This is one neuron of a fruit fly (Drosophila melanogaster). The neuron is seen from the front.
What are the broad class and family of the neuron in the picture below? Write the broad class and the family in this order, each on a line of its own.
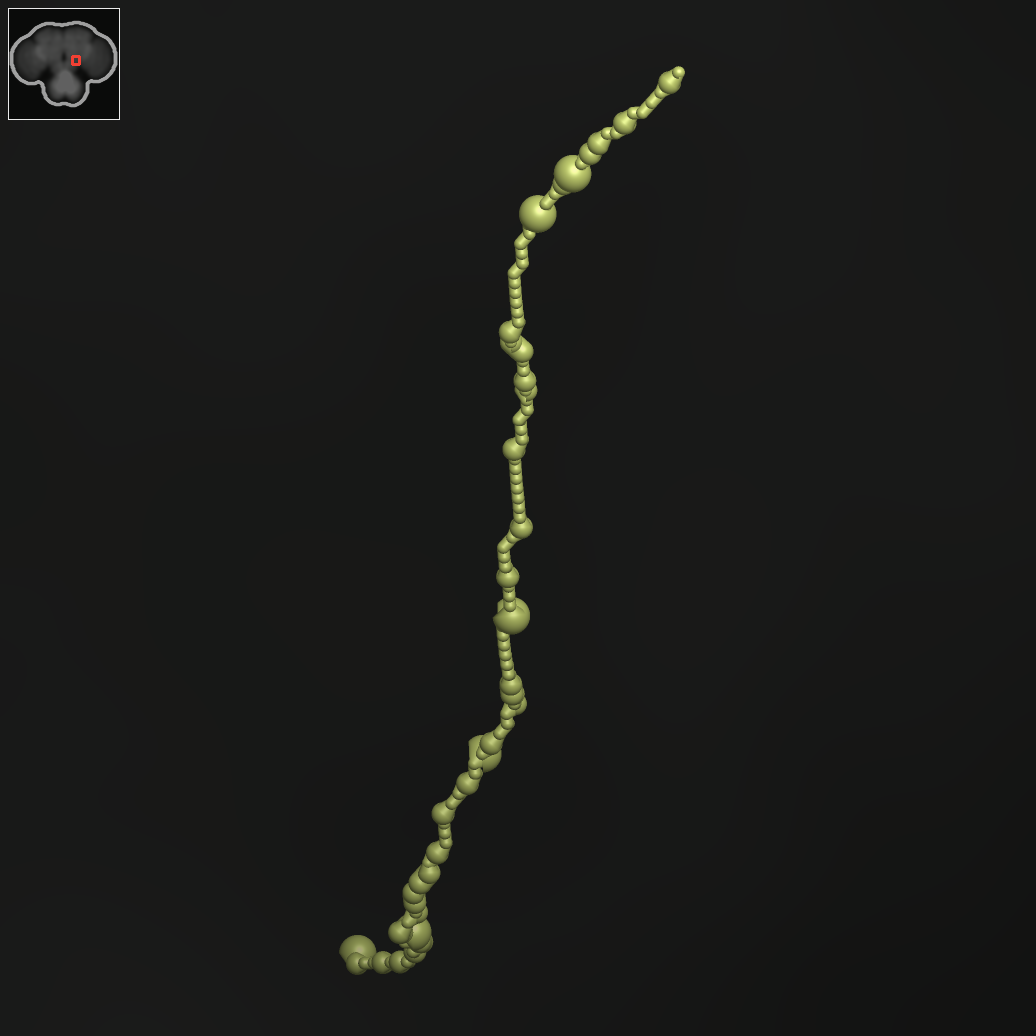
sensory neuron entering the brain
class mechanosensory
